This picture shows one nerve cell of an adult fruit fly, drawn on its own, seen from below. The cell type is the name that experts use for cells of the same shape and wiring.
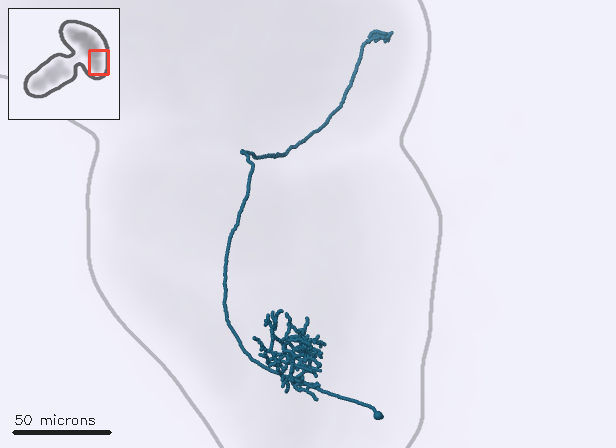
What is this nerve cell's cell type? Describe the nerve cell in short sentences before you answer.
It is in the brain and does not reach the nerve cord. The cell body is at the bottom of the picture. From top to bottom in the picture it spans about 200 microns. Its broad class is visual projection neuron. The cell type is MeTu3c.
